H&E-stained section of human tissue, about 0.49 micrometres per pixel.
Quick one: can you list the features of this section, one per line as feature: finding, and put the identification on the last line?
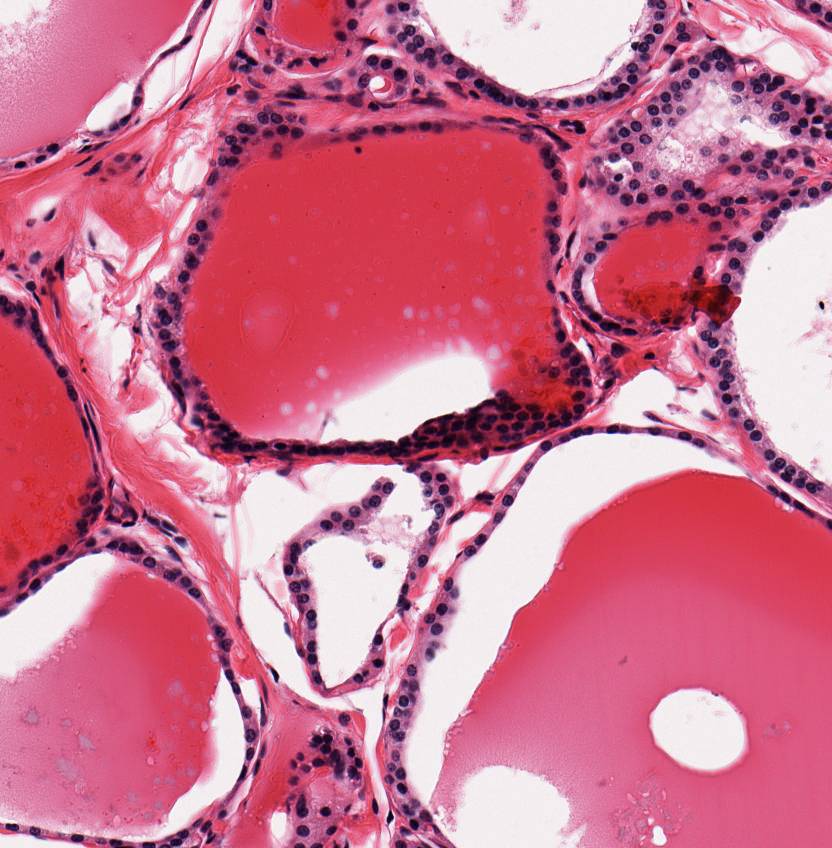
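Lumens: most filled with homogeneous pink colloid
Lining: single layer of low cuboidal to flattened cells, round dark nuclei
Large central follicle: lower-wall lining crowded and darker, a thickened band
Between follicles: thin pink fibrous connective tissue strands, widest on the left
Name: thyroid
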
